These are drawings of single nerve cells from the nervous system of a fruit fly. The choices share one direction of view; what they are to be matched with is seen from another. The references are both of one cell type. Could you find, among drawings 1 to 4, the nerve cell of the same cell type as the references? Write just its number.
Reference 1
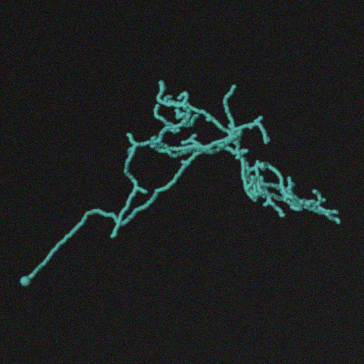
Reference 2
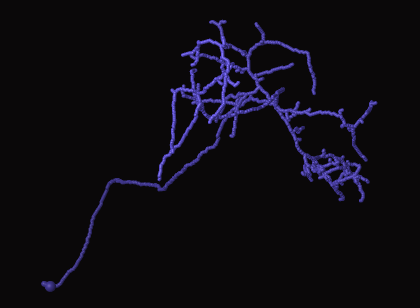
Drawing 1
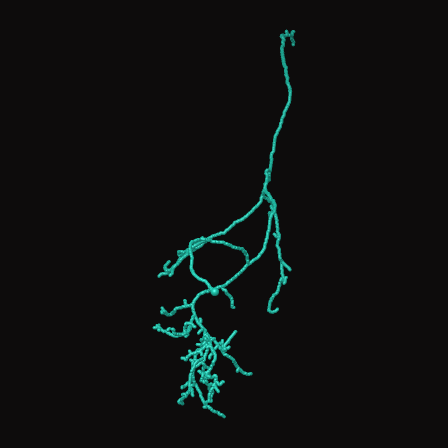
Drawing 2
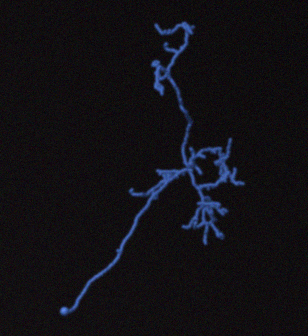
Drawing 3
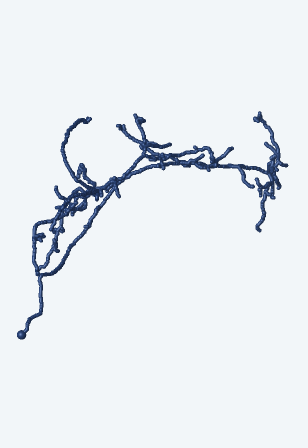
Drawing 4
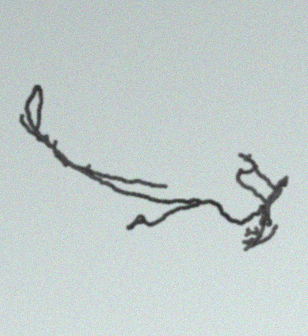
2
